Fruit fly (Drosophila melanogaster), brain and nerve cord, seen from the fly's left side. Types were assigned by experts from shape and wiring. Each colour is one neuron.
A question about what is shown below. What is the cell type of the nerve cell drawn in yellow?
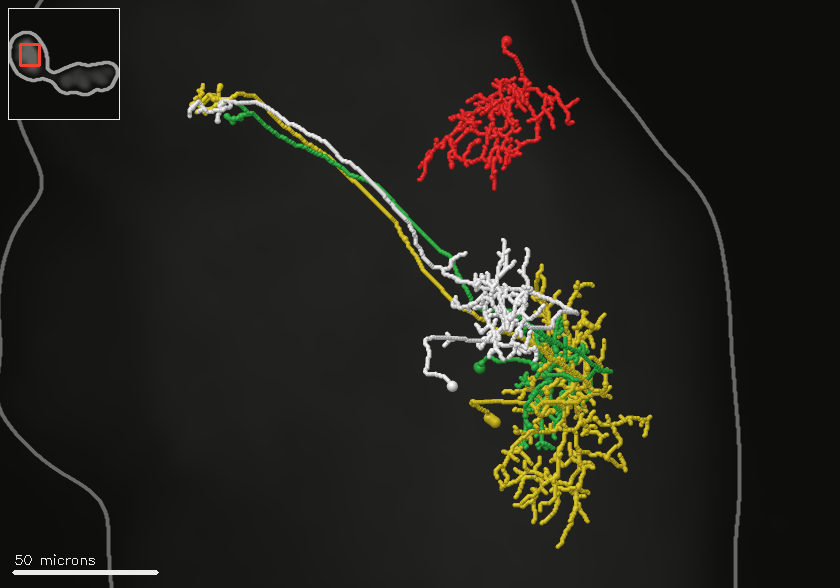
MeTu3b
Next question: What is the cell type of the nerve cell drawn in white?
MeTu4a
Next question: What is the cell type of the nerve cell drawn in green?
MeTu1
